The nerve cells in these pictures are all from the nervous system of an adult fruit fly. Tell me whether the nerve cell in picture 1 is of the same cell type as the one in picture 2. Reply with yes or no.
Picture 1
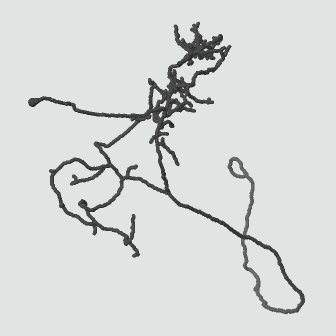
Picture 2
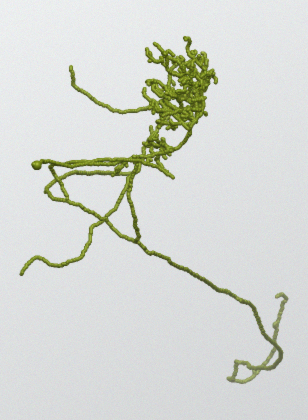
no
